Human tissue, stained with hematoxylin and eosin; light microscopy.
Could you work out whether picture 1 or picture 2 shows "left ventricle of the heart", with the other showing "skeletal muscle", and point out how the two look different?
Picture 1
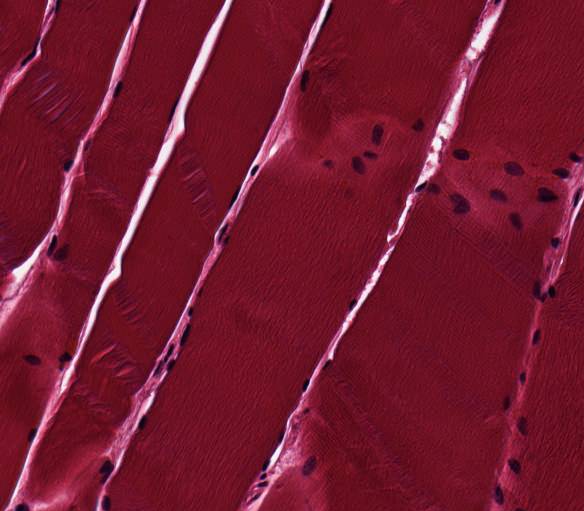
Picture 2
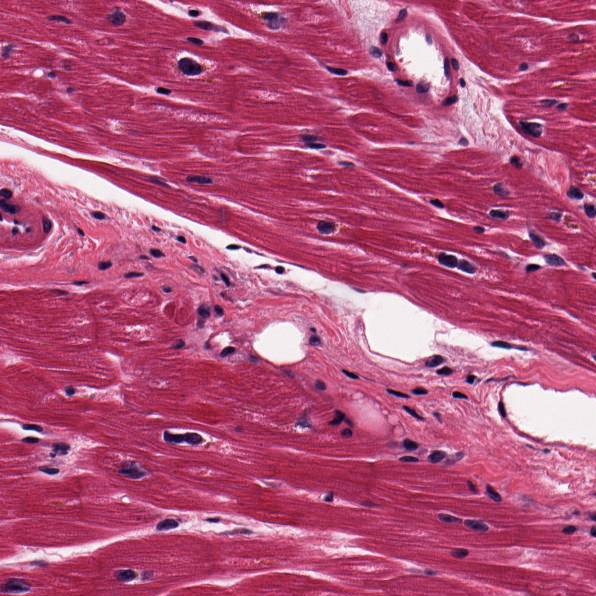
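Picture 2 is left ventricle of the heart, picture 1 skeletal muscle. Picture 1: long parallel fibres cross the field diagonally, lower left to upper right, several with faint transverse cross-striations. Its nuclei are small, dark, oval, at the fibre edges.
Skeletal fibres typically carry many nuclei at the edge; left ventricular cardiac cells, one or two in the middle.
Picture 2: fibres run left to right, sloping gently downward, branching to join neighbours instead of lying as separate parallel cylinders.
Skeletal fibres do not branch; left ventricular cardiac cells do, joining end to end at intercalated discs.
No fat cells in either.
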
